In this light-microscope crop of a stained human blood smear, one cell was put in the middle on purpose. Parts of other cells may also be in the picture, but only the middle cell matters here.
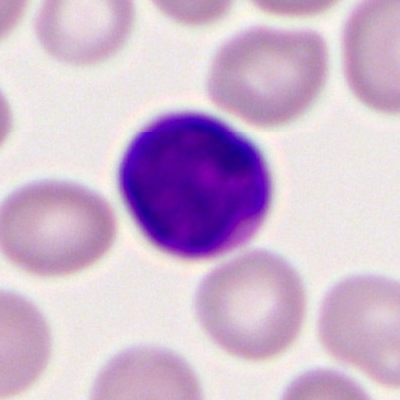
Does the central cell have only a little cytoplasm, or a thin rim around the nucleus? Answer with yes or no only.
Yes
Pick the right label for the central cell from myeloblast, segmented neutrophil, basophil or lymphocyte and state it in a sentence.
The middle of this crop holds a myeloblast.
